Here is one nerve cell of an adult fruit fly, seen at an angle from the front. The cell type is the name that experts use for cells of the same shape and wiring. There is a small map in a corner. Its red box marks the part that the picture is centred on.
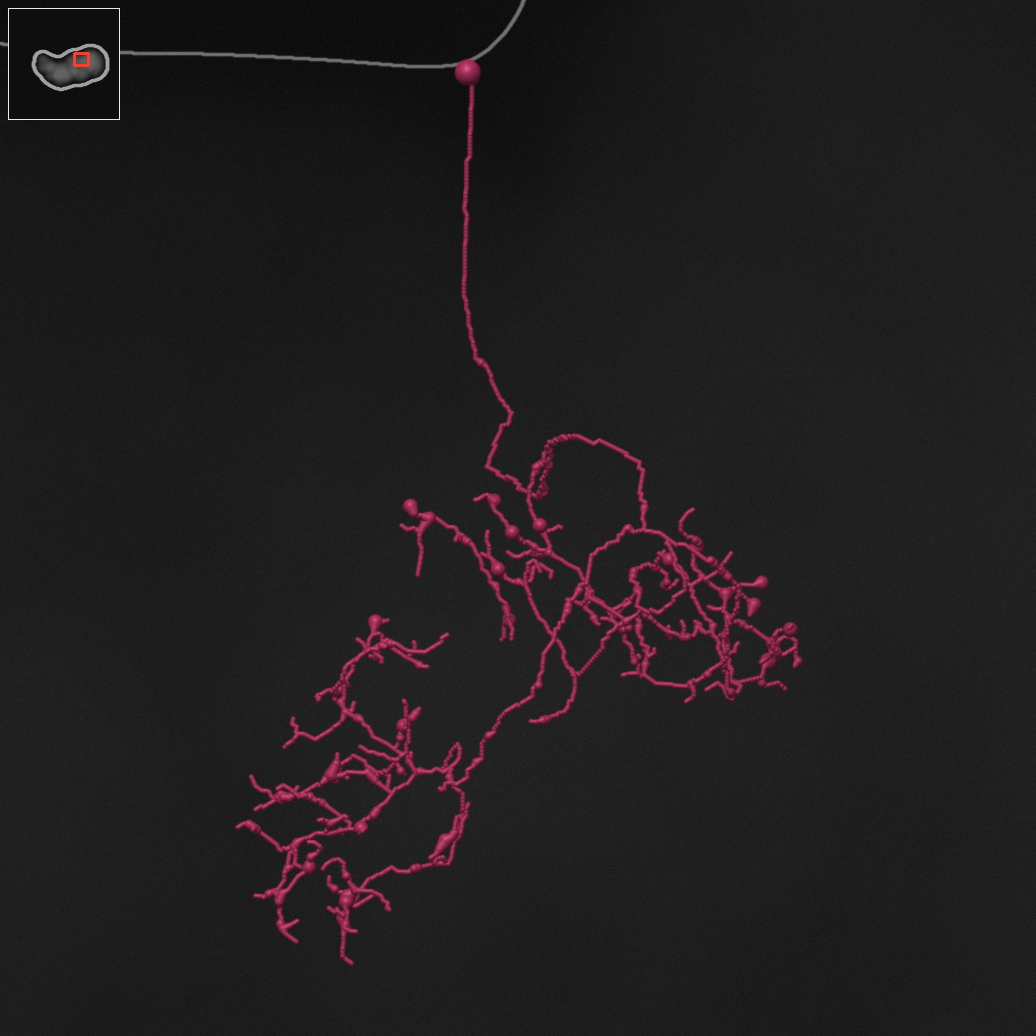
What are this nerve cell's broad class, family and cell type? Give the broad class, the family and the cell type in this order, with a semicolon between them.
central-brain intrinsic neuron; hemilineage DM6_dorso_medial; FB5S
